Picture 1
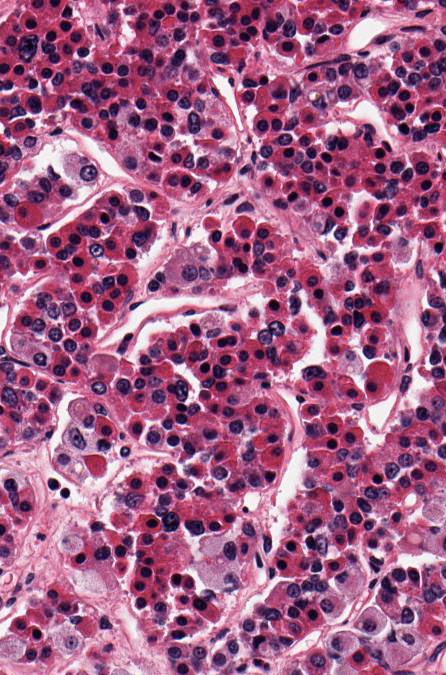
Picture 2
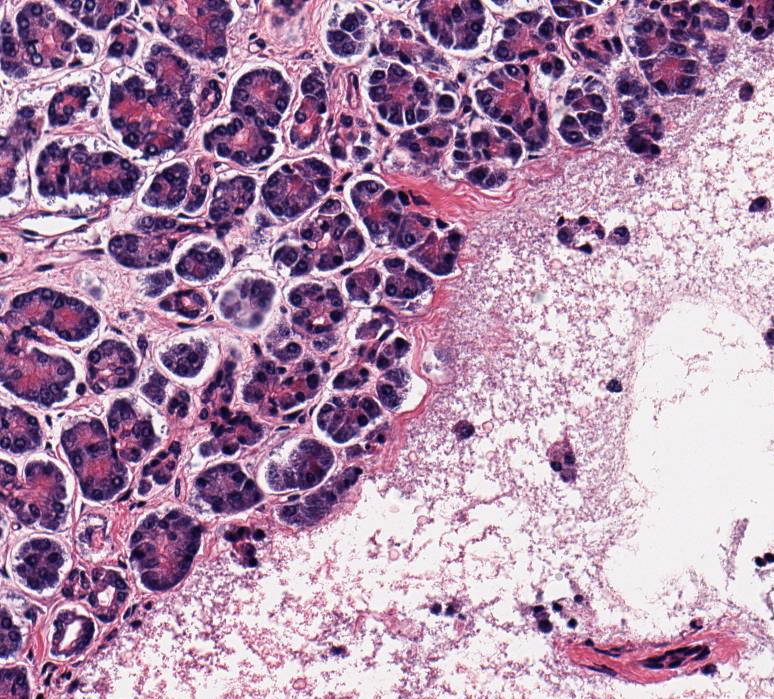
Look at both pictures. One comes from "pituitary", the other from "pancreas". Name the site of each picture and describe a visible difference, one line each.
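Site of picture 1: pituitary. The cells do not form gland lumens or follicles anywhere in the field.
Site of picture 2: pancreas. Each acinus is a rounded cluster of pyramidal cells with dark round nuclei at the base, arranged around a central pink zone.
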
